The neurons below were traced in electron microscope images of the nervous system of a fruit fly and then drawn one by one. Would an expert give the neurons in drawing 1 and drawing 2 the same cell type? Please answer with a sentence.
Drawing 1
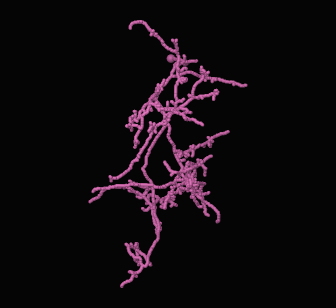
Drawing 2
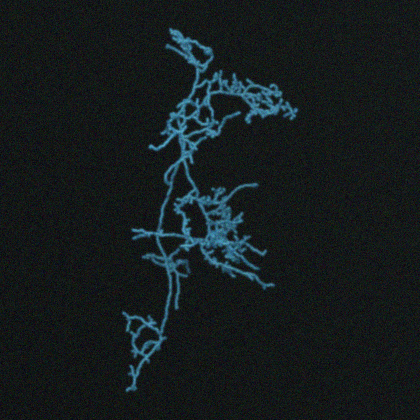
They are of different cell types.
